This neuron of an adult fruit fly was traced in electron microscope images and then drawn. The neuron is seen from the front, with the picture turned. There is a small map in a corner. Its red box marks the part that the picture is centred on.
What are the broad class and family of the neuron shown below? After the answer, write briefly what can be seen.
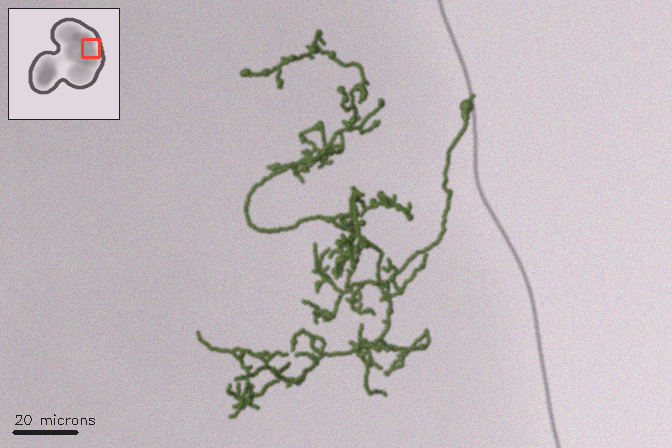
Its broad class is central-brain intrinsic neuron. Its family is hemilineage SMPad3. From top to bottom in the picture it spans about 120 microns. Dozens of branch ends can be seen.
